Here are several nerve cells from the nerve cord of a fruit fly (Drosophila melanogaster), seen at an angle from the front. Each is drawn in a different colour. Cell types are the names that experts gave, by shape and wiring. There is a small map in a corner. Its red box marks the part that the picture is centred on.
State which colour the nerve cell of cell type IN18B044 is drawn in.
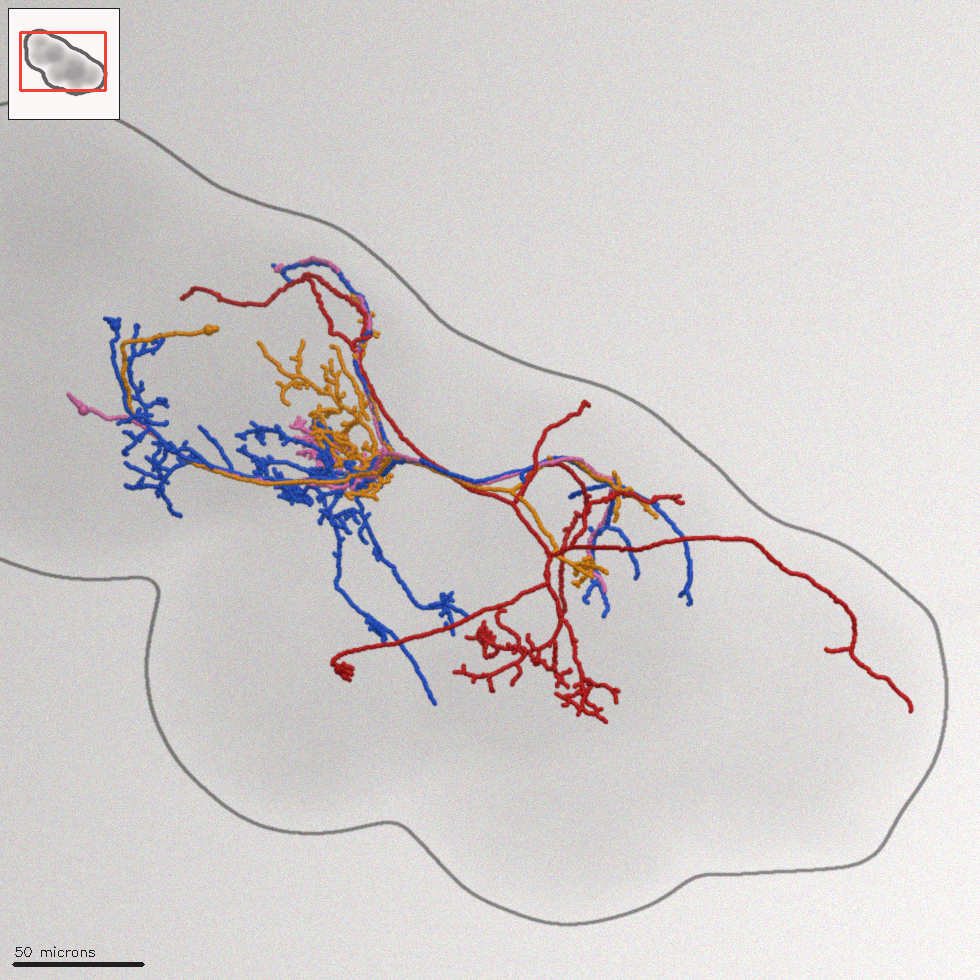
pink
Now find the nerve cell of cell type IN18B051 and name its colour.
orange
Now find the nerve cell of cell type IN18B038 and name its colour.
blue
